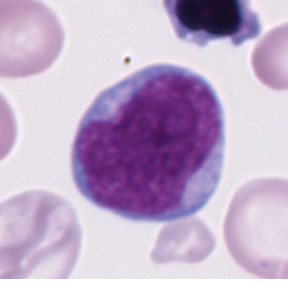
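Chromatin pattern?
Fine, evenly stippled, not clumped.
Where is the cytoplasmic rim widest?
Lower right.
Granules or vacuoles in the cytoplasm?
Neither seen.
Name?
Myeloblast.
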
